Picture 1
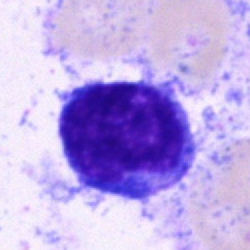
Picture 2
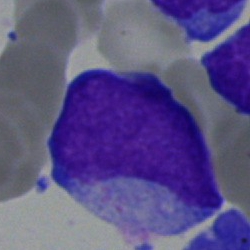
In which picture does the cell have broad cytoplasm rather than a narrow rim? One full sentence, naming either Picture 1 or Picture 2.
In picture 2, abundant cytoplasm surrounds the nucleus.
